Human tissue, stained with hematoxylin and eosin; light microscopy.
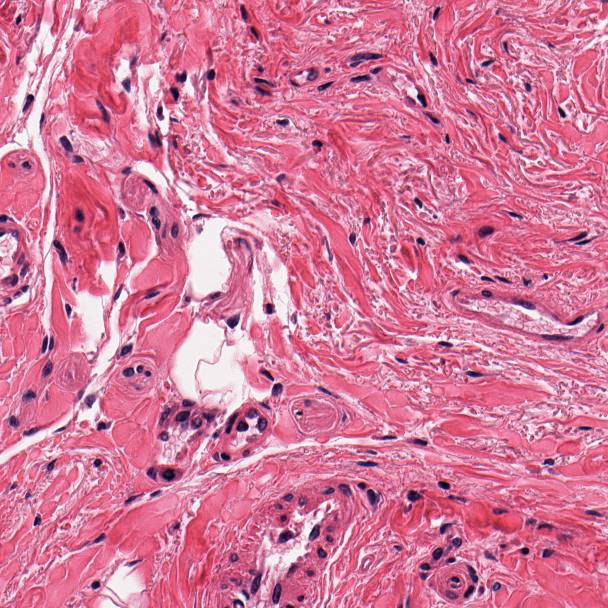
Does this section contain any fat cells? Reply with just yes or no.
No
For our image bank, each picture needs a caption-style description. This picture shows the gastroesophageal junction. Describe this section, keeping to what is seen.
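Most of the field is occupied by dense pink collagen bundles, which are wavy rather than straight. Small, dark, spindle-shaped nuclei are scattered sparsely between the bundles. At the bottom centre lie small clusters of cells with rounded dark nuclei, arranged around tiny lumens.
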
